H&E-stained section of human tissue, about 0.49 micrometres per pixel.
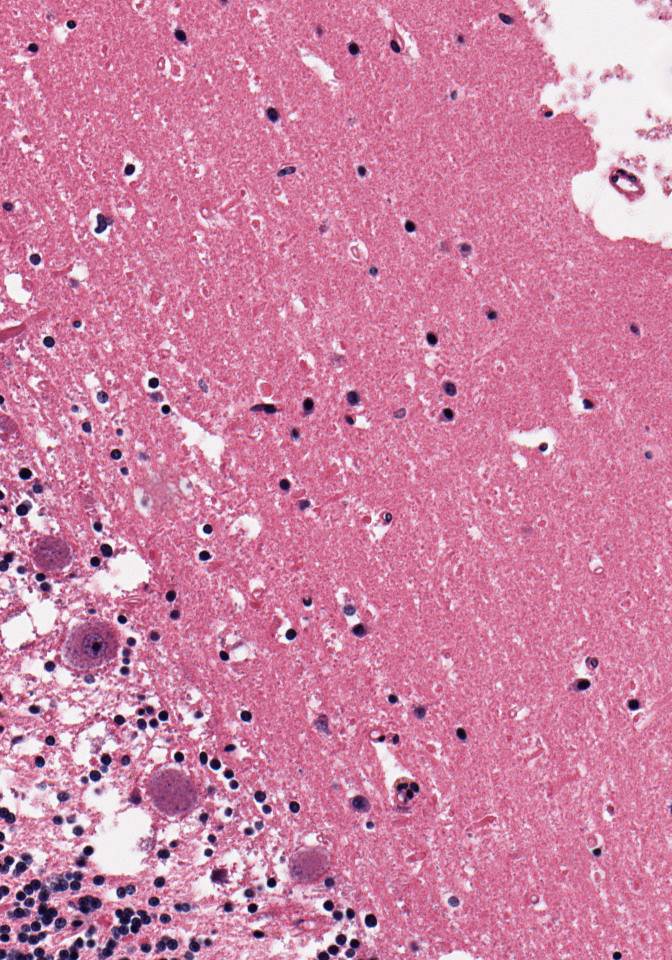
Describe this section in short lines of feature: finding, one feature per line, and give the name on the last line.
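Border: diagonal, dividing the field into two zones
Upper right: large, pale pink, sparsely nucleated
Pink zone nuclei: small, dark, widely scattered
Lower left: densely cellular, crowded with small round dark nuclei
Cytoplasm: scant around these nuclei
Spaces: clear, irregular, empty, among the crowded nuclei
Name: cerebellum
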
